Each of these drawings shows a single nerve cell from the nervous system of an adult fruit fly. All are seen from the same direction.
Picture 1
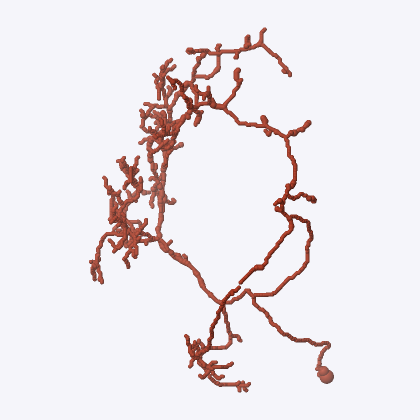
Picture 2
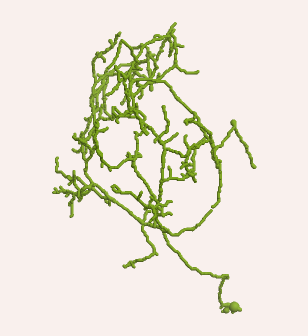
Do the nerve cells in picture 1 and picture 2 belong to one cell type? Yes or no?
no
